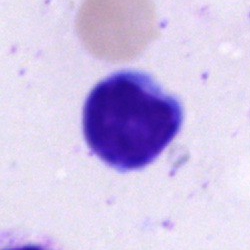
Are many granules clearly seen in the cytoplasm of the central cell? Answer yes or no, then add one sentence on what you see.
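No. No granules can be seen in the cytoplasm.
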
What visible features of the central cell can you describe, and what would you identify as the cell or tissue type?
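In outline the cell is roughly round, and the nucleus fills almost the whole of it. Its chromatin stains deep purple and looks dense throughout. No vacuoles are visible. Here, then, is a lymphocyte.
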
